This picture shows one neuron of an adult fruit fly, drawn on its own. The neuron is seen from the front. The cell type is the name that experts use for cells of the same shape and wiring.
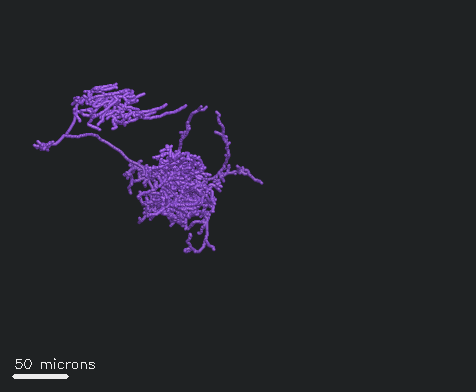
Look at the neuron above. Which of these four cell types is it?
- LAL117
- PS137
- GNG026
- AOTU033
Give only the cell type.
AOTU033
